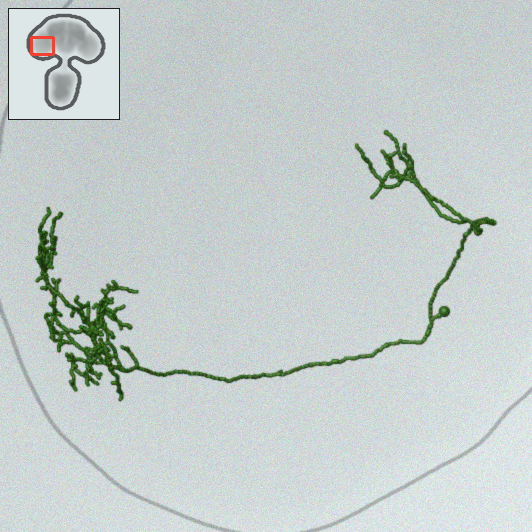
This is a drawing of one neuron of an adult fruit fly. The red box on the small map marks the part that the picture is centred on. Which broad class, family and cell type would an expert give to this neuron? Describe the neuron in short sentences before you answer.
The cell body can be seen on the right of the picture. Dozens of branch ends can be seen. This is an optic-lobe intrinsic neuron. Its family is MeLo. The cell type is MeLo3a.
